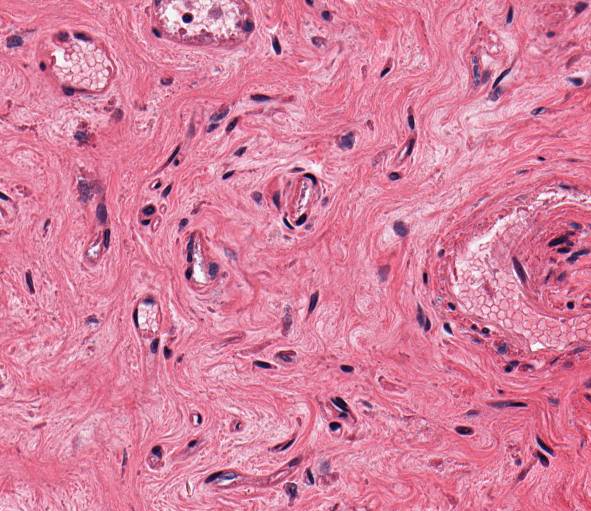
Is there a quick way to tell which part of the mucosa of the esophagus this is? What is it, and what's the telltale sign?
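What you have here is loose connective tissue. The whole field is pink collagenous stroma, with no epithelium anywhere. Look at how the collagen bundles run: they wave and swirl in different directions instead of lying parallel.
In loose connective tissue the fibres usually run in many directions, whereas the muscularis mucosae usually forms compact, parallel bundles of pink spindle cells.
The spindle-shaped nuclei are dark purple, elongated and sparse, set well apart by abundant collagen.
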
